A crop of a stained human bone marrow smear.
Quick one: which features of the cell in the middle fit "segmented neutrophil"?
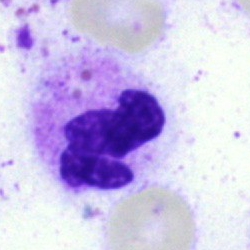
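Start with the nucleus of this segmented neutrophil: it is irregularly folded, and clefts divide it into lobes.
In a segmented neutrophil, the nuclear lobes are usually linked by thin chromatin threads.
The chromatin is dark purple and dense, with a coarse, clumped look. Fine pinkish-purple granules are scattered through the cytoplasm, densest toward the upper left, and that goes with the name.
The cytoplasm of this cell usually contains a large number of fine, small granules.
The cytoplasm itself is a pale pinkish lilac.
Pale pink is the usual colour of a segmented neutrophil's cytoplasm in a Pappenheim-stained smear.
So the pale tone fits, while the lilac tinge sets it a little apart from that usual pink.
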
